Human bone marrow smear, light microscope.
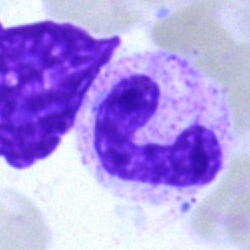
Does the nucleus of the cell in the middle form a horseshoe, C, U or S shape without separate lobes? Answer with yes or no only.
Yes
